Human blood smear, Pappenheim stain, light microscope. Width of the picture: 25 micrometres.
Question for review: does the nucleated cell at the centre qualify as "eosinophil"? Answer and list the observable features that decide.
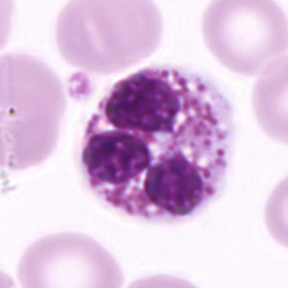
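Granules: round and coarse, each one made out separately, filling the cytoplasm.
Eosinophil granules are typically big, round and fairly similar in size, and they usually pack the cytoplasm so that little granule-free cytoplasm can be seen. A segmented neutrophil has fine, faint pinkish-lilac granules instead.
Coarse, separate, round granules filling the cell: for eosinophil, against segmented neutrophil. Granule colour reddish-purple; cytoplasm between granules pale pink. Size: about 13 micrometres across.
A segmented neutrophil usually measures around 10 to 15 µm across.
Size therefore does not argue against segmented neutrophil; not decisive. Outline round and smooth, no surface projections; chromatin dark purple and coarsely clumped. Verdict: eosinophil fits.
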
